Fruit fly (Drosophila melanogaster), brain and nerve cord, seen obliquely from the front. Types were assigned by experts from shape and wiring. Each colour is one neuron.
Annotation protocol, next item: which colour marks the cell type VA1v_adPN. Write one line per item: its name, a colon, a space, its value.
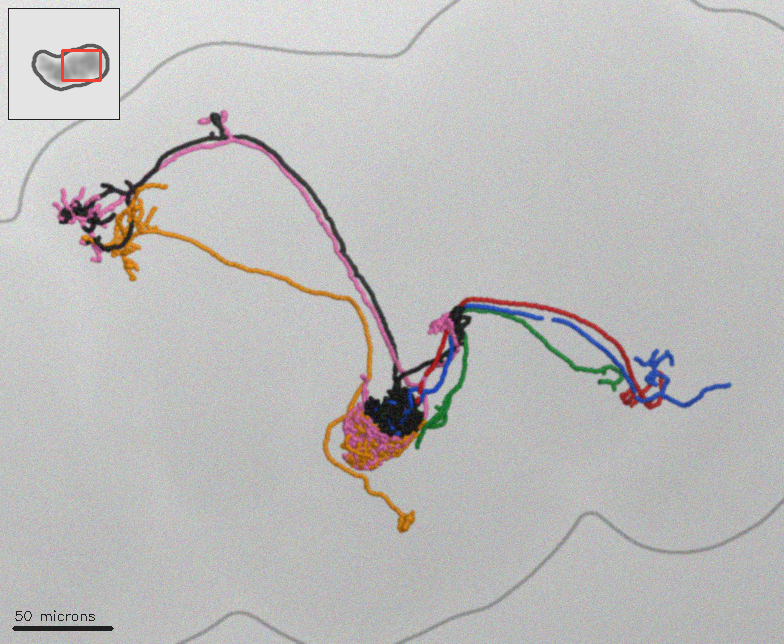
colour: pink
